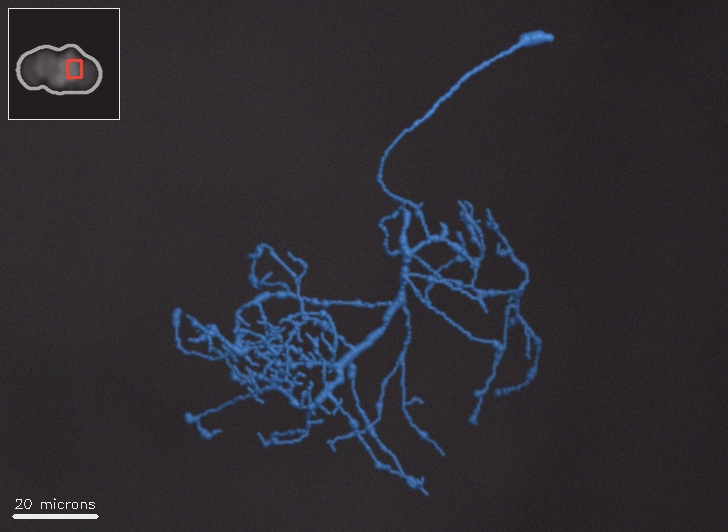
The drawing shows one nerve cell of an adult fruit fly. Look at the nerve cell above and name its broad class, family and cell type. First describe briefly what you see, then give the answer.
Its cell body lies at the upper right of the picture. By the scale bar it is about 110 microns tall in this view. The picture shows dozens of branch ends. This is a central-brain intrinsic neuron. Its family is hemilineage VPNp&v1_posterior. The cell type is PVLP111.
